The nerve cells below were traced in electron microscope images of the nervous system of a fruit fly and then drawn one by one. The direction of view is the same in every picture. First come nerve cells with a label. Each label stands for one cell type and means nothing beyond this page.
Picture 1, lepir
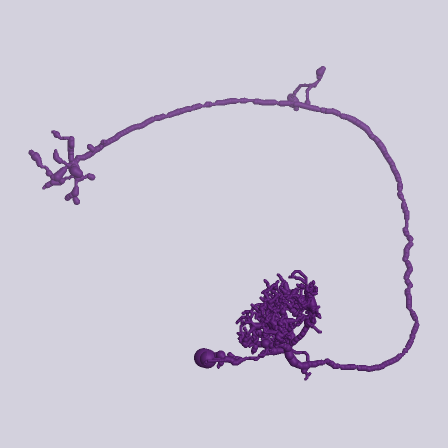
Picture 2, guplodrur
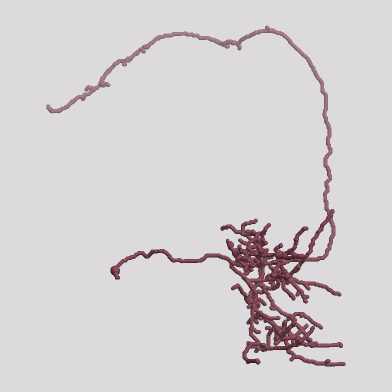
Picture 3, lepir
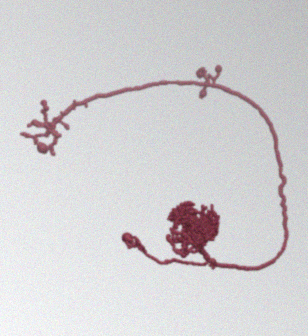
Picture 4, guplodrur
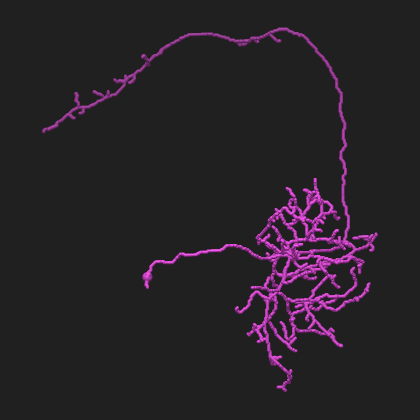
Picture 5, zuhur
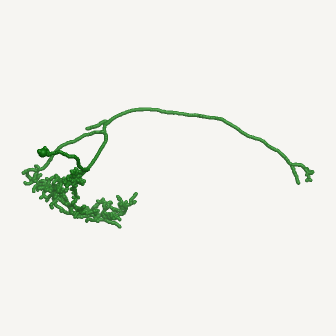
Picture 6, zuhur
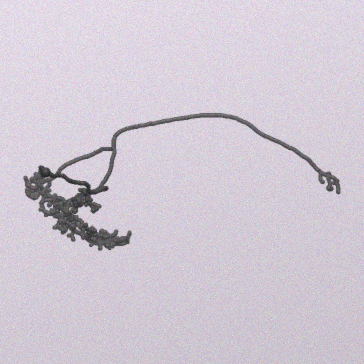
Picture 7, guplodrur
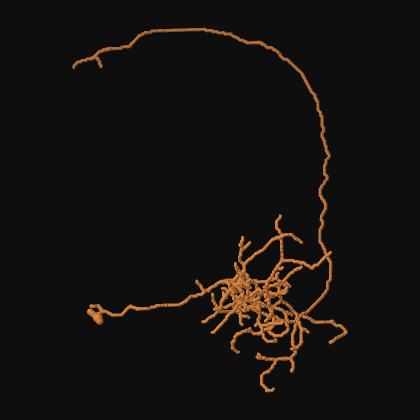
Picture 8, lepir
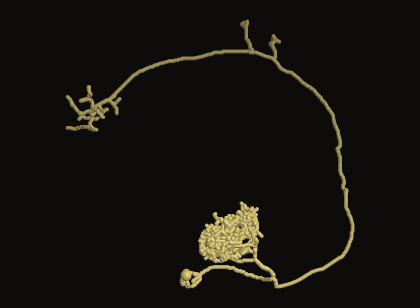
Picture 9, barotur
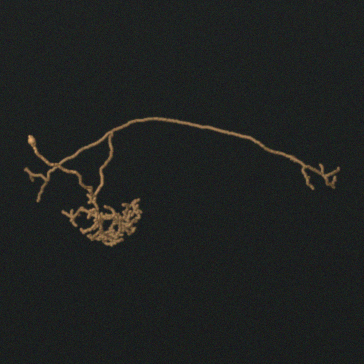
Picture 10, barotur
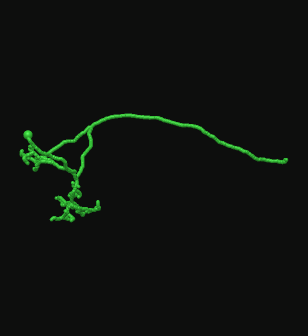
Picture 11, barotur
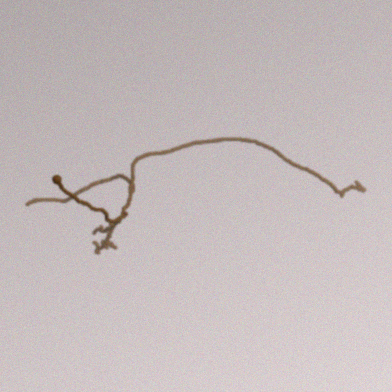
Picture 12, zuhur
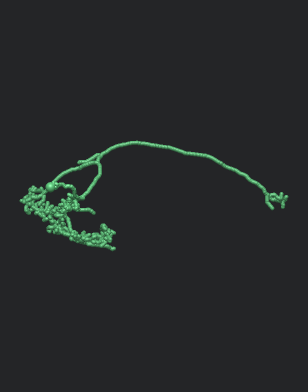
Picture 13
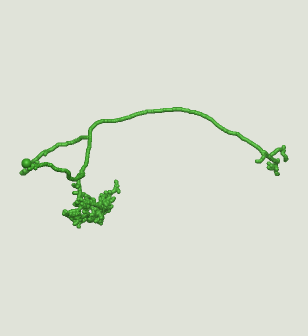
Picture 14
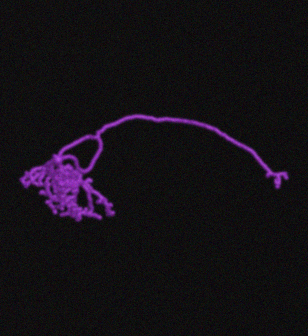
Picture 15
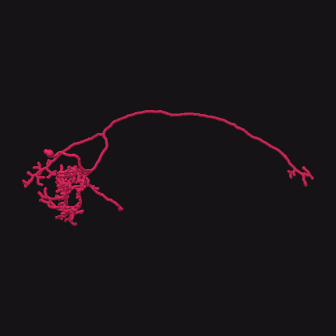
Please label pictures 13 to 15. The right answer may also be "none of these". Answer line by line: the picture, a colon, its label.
13: barotur
14: none of these
15: none of these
